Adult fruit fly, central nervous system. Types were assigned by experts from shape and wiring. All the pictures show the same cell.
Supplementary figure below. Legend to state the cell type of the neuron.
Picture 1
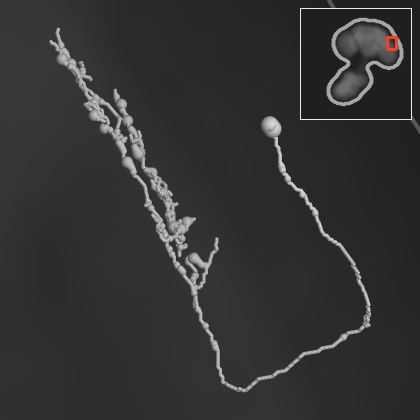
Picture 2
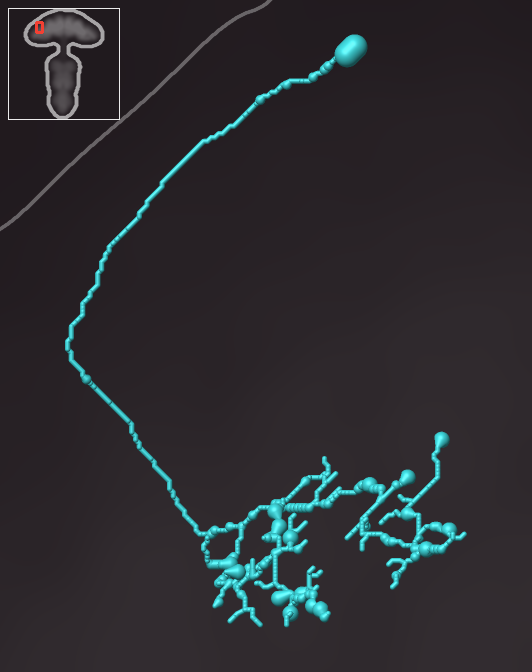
Cm18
